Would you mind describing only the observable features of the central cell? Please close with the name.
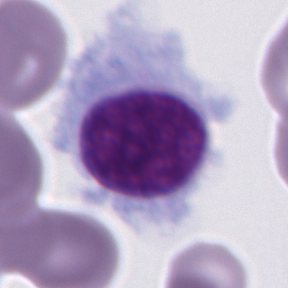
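Fine hair-like projections spread all around the cell, giving it a ragged outline. Its cytoplasm shows no distinct purple or red granules, and no clear vacuoles are seen. Fine detail is somewhat softened, as the image is slightly out of focus. This is a hairy cell.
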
